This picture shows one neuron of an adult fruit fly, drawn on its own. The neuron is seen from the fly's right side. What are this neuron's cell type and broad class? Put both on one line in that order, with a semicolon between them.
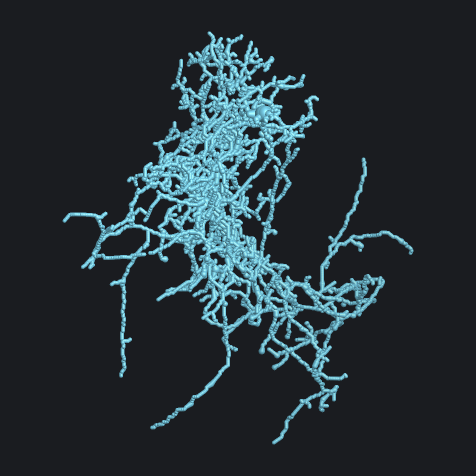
GNG468; central-brain intrinsic neuron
